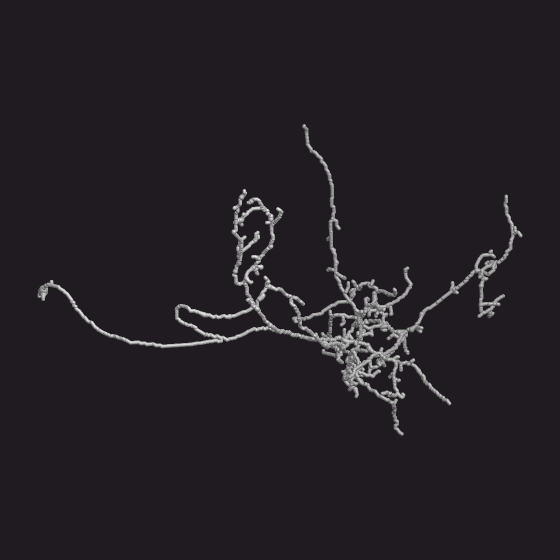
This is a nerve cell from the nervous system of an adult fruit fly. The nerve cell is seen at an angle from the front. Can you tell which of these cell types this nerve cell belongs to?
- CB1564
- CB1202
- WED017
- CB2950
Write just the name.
CB1202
